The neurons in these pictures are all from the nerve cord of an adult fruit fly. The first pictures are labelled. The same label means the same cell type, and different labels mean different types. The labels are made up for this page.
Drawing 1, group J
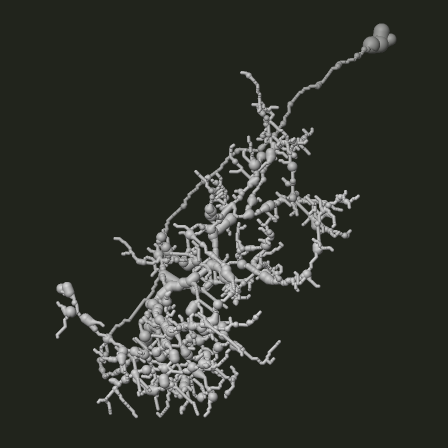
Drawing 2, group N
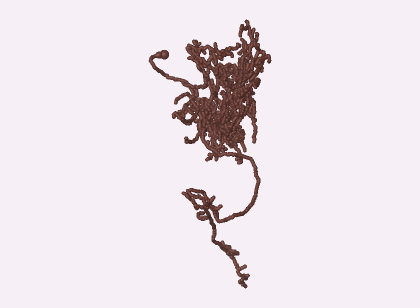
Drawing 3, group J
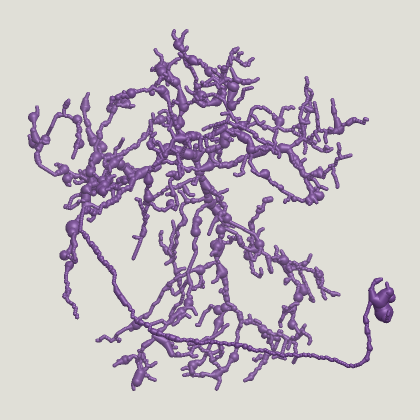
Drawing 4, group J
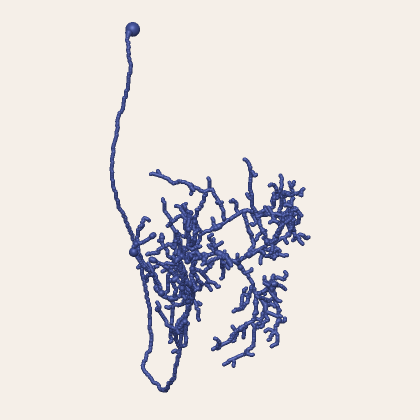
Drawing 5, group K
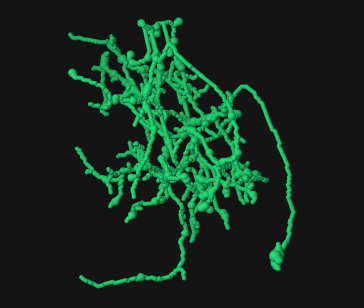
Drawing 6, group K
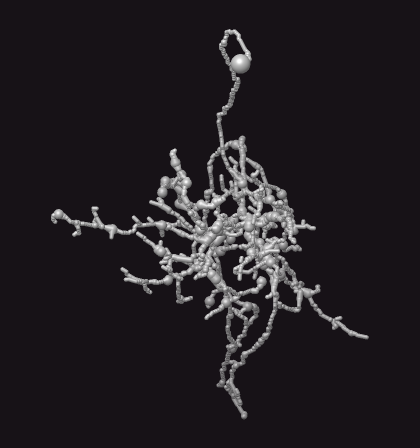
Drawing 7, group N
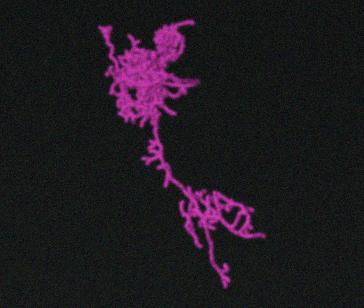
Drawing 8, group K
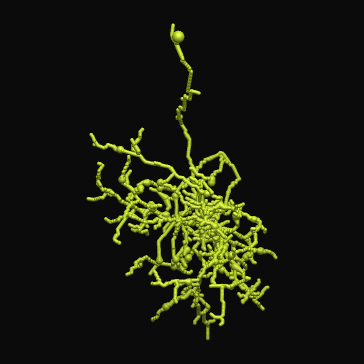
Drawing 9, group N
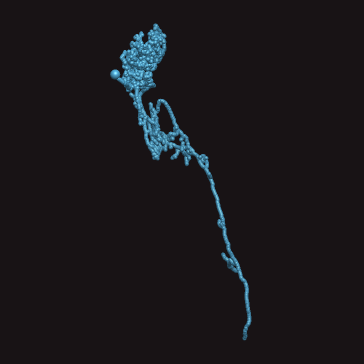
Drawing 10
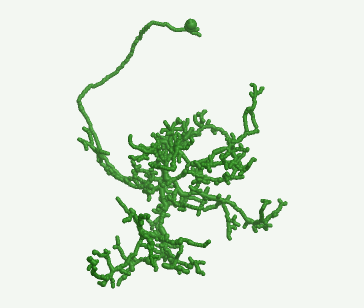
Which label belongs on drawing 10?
group J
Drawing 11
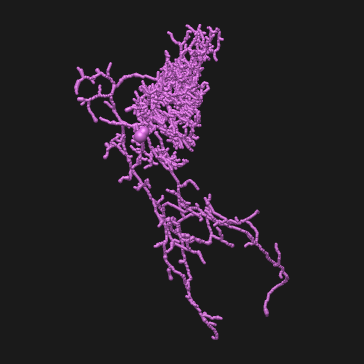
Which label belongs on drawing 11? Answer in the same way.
group N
